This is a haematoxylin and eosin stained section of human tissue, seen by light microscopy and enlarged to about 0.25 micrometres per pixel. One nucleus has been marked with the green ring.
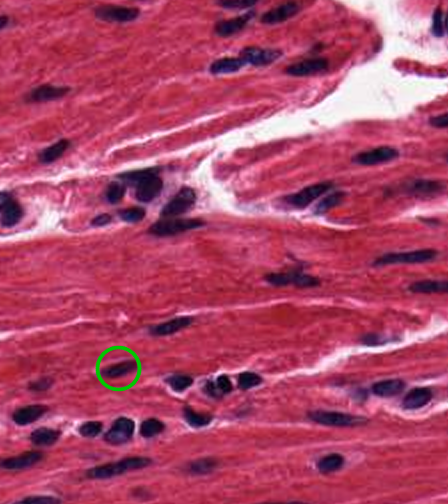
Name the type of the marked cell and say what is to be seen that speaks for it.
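This is a smooth muscle cell. The nucleus is elongated with tapered ends, and its long axis runs in the same direction as the surrounding fibres. The nucleus stains dark purple fairly evenly. It is slimmer than the rounder nuclei clustered just below it. The cytoplasm around the nucleus is pink-red and finely streaked along the length of the fibres. No clear outline separates it from neighbouring fibres. It lies within a band of parallel fibres, just above a row of rounded, closely packed dark nuclei.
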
